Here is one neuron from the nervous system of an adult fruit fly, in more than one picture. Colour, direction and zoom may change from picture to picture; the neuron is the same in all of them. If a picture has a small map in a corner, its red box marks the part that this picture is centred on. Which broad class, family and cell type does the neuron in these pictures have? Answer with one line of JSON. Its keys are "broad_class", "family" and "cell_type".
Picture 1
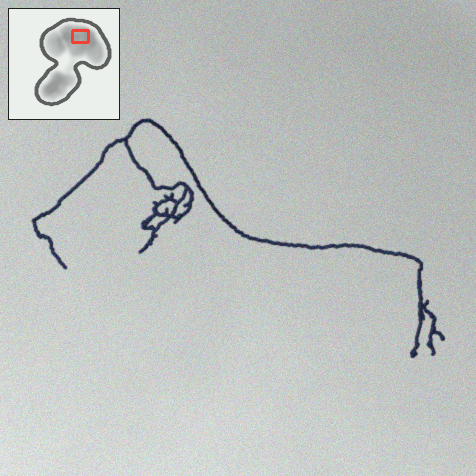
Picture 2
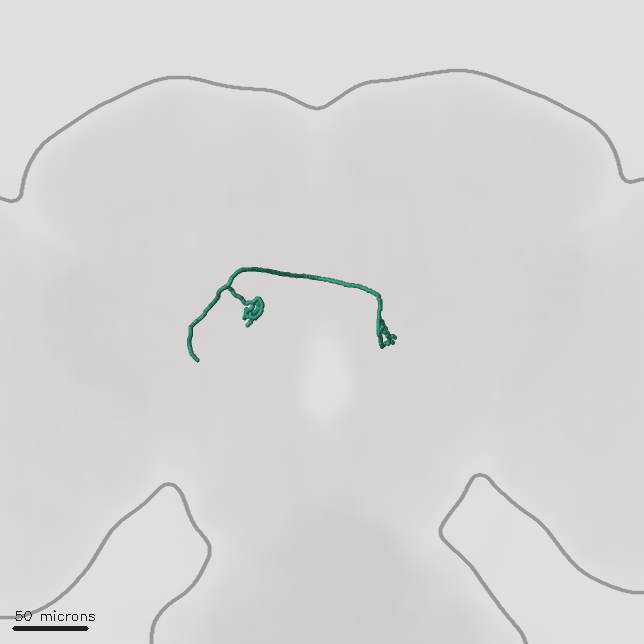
{"broad_class": "sensory neuron entering the brain", "family": "class olfactory", "cell_type": "ORN_DC2"}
